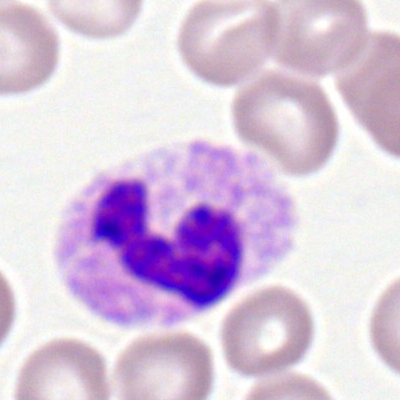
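Segmented neutrophil (centre) with a rounded, smooth outline. Nuclear lobes: arranged in a curved, U-like arc. Nucleoli: none visible. Cytoplasm: filled with fine lilac granules.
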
